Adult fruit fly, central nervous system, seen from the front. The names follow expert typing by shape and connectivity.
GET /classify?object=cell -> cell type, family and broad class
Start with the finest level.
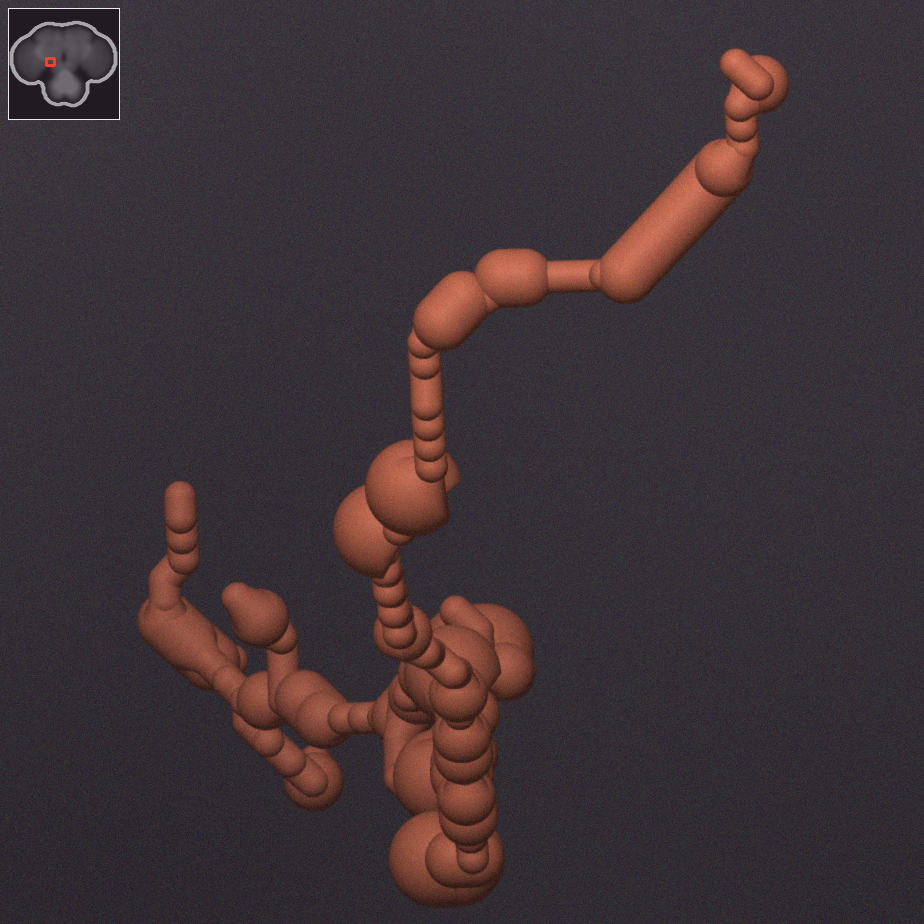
JO-B3; class mechanosensory; sensory neuron entering the brain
